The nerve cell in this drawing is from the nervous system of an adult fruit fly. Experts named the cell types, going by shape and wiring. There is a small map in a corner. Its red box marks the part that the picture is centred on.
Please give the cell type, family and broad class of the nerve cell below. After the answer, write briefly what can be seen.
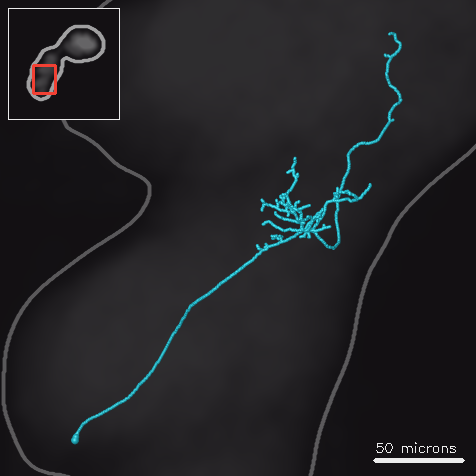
Its cell type is IN06A137. The family is hemilineage 06A. Its broad class is nerve-cord intrinsic neuron. The cell body is at the lower left of the picture. By the scale bar it is about 250 microns tall in this view.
